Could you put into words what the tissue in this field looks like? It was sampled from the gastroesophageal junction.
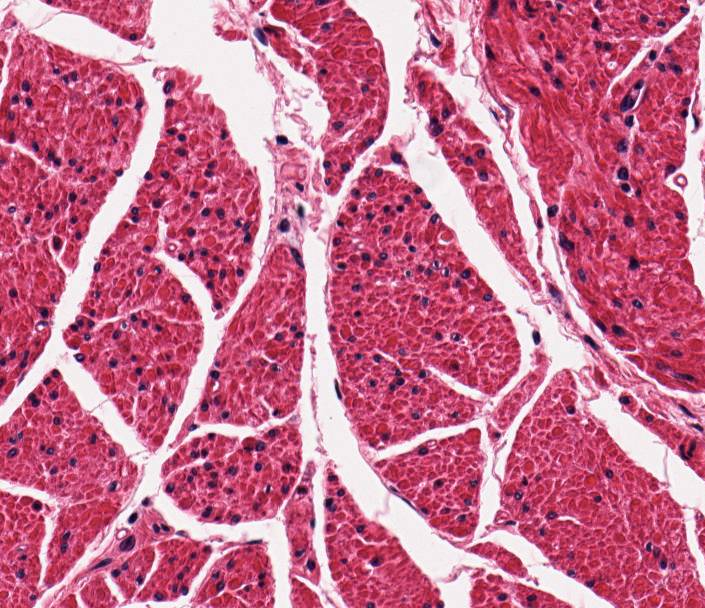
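Irregular bundles of smooth muscle fill the whole field, separated by branching white clefts. Most bundles cut across, showing many small polygonal cell profiles. Small dark round nuclei scattered through bundle interiors, present in only a minority of profiles. Between bundles, only scant, thin strands of connective tissue.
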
